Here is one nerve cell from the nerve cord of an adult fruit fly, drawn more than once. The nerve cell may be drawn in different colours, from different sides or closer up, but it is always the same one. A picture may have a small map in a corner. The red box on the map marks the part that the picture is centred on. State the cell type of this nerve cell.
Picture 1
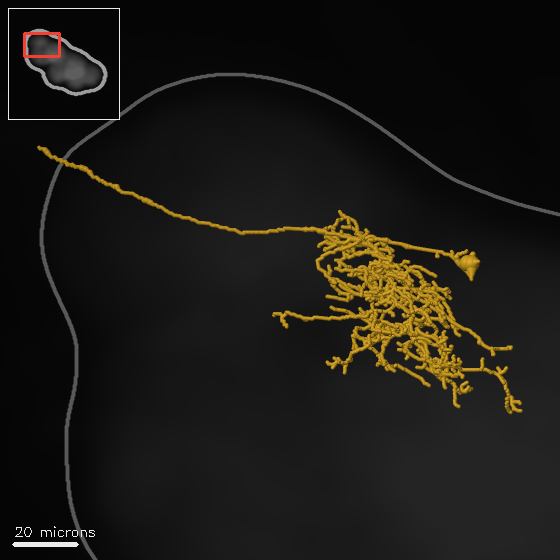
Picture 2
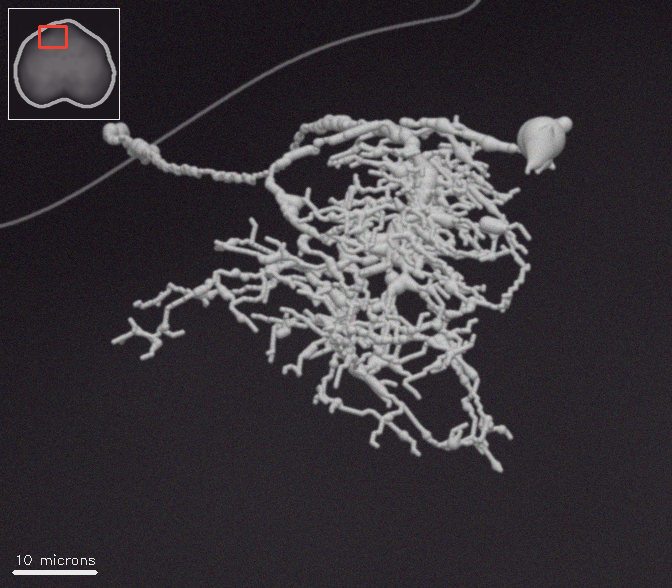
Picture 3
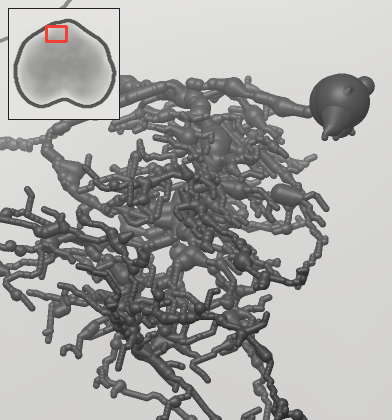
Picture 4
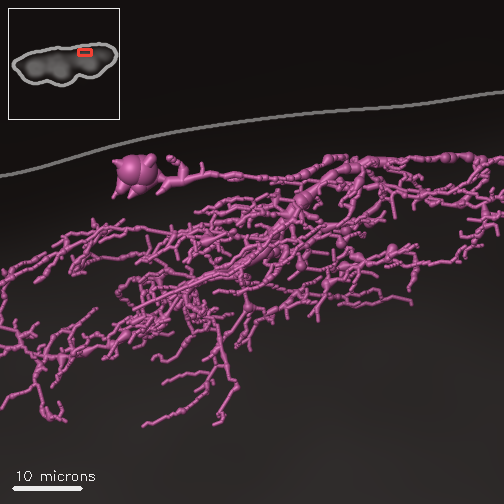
MNad43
